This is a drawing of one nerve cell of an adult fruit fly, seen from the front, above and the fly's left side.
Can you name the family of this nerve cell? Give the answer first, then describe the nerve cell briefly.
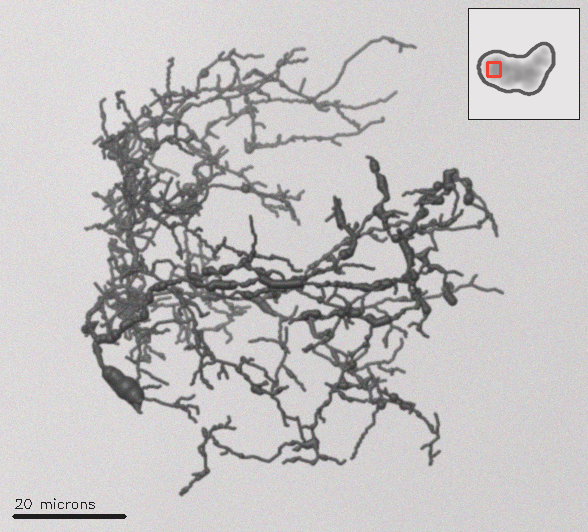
Its family is hemilineage VLPa1_lateral. Its broad class is central-brain intrinsic neuron. The cell body is at the lower left of the picture. From top to bottom in the picture it spans about 85 microns. The picture shows more than a hundred branch ends.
